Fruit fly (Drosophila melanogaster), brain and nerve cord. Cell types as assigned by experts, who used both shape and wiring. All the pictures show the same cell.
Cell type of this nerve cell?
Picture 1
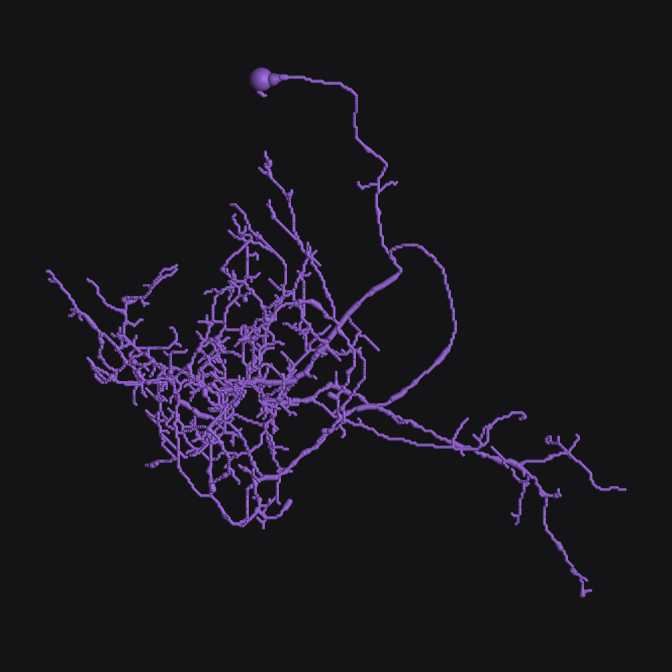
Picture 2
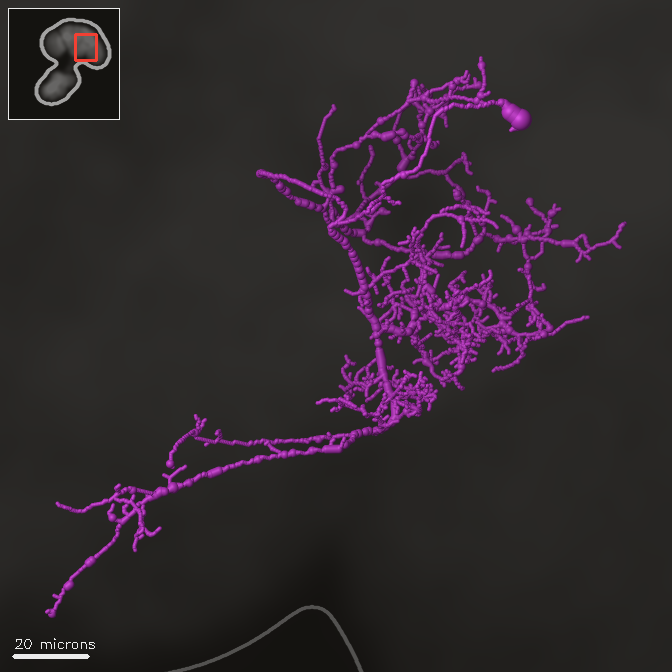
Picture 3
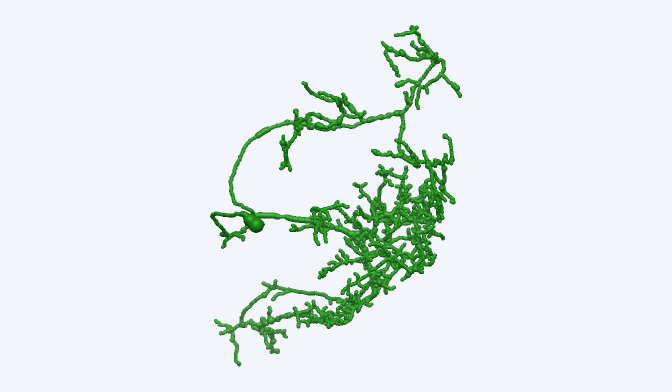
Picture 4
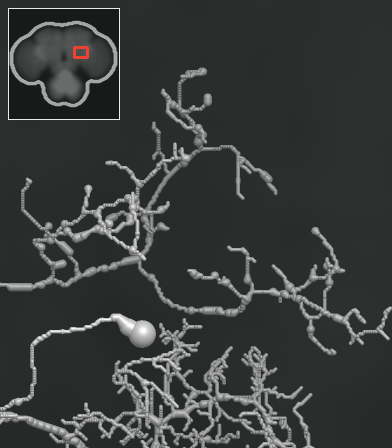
WED072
